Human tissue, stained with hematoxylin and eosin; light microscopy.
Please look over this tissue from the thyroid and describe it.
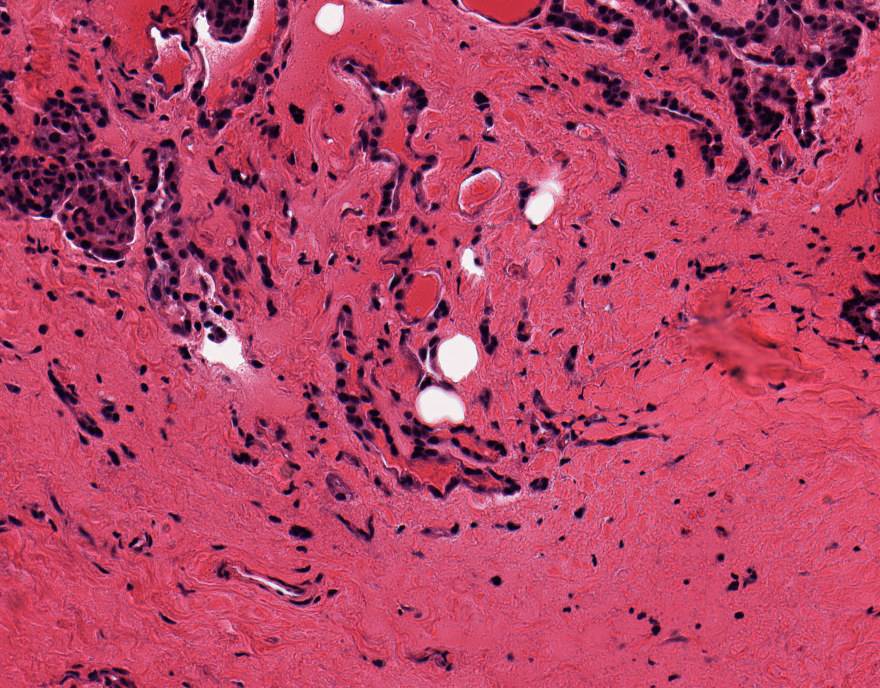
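Dense pink collagen occupies most of this tissue, especially its lower half. Cells are more crowded in the upper half than in the lower. At the upper left and upper right, tight clusters of small cells have dark round nuclei and scant cytoplasm. Within the collagen, cells with small dark elongated nuclei are sparsely scattered.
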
